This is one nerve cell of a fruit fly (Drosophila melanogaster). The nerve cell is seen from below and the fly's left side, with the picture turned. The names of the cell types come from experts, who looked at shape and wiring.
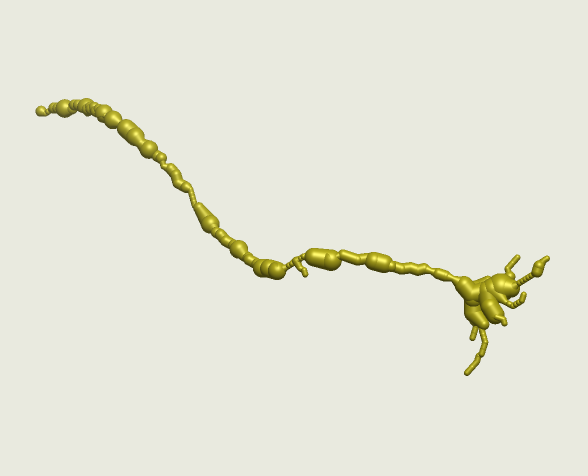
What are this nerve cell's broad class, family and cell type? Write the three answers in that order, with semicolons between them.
optic-lobe intrinsic neuron; L; L3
